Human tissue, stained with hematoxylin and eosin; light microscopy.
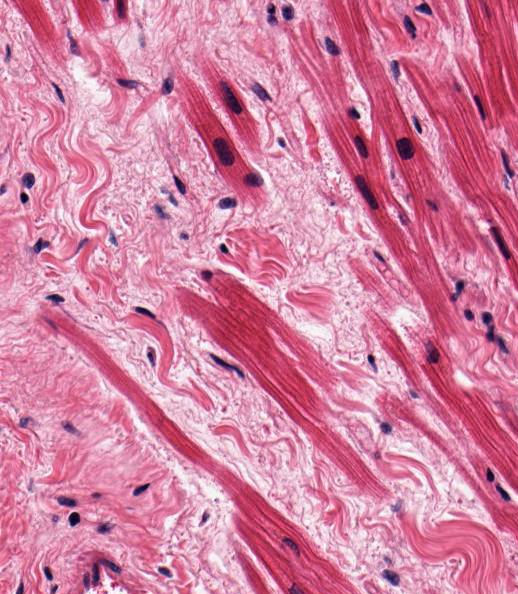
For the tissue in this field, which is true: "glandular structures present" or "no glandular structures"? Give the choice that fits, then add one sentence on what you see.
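No glandular structures. No glands are present in the field.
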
